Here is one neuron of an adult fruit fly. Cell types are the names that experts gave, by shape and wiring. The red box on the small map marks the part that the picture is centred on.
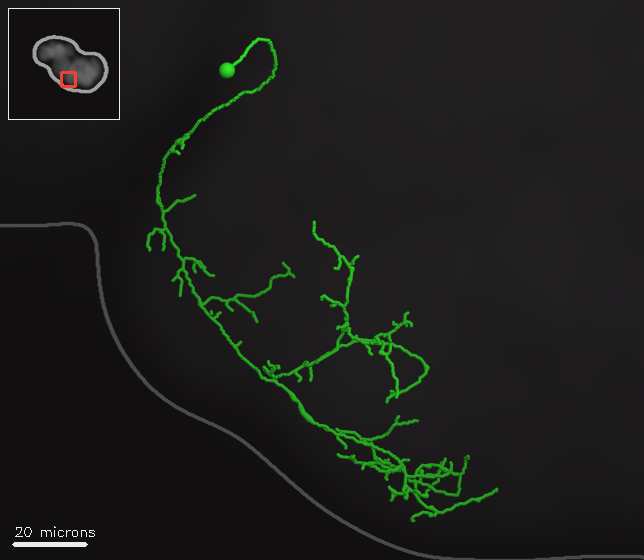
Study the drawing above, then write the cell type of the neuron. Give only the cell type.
CB1333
